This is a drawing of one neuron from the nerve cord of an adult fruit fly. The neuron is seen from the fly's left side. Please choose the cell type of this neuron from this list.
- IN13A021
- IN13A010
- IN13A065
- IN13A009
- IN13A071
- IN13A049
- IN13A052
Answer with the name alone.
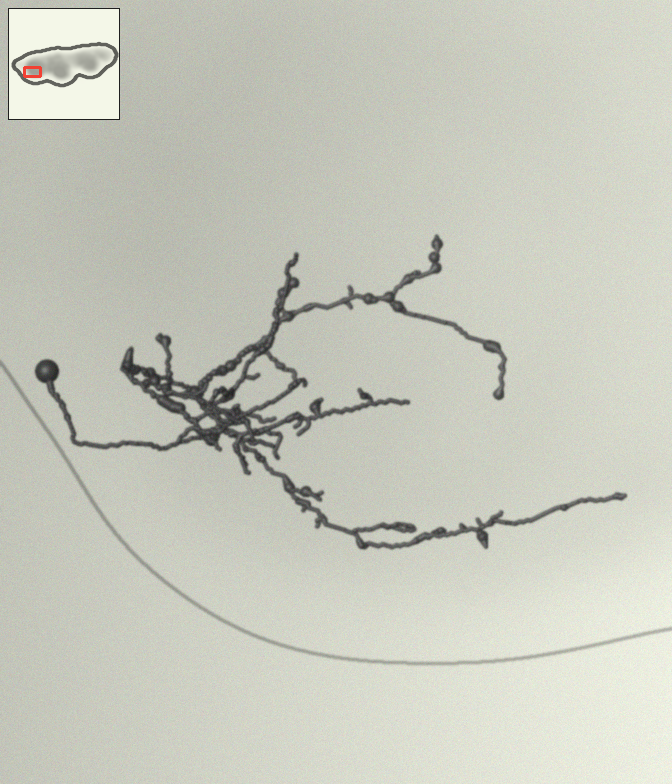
IN13A071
